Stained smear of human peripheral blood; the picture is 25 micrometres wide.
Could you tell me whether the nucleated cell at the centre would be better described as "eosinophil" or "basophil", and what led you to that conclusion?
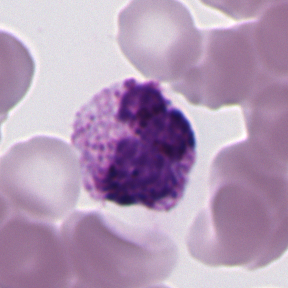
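This is a basophil. Granules lie over the nucleus and blur its edges.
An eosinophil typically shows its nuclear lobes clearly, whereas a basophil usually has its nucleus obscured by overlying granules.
That obscured nucleus is what decides for basophil over eosinophil here. The nuclear material stains very dark purple and looks dense and clumped. Between the granules the cytoplasm is pale lilac, best seen on the left. The outline is roughly round, with a slightly uneven, bumpy edge.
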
